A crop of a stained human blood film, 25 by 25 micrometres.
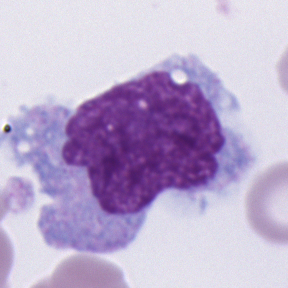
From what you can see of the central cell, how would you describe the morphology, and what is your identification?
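Cell outline irregular, edges ragged and uneven. Nucleus folded and lumpy in outline, several notches along its left side. Cytoplasm: a few small clear vacuoles on the left; no large, distinct granules. This cell: monocyte.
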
